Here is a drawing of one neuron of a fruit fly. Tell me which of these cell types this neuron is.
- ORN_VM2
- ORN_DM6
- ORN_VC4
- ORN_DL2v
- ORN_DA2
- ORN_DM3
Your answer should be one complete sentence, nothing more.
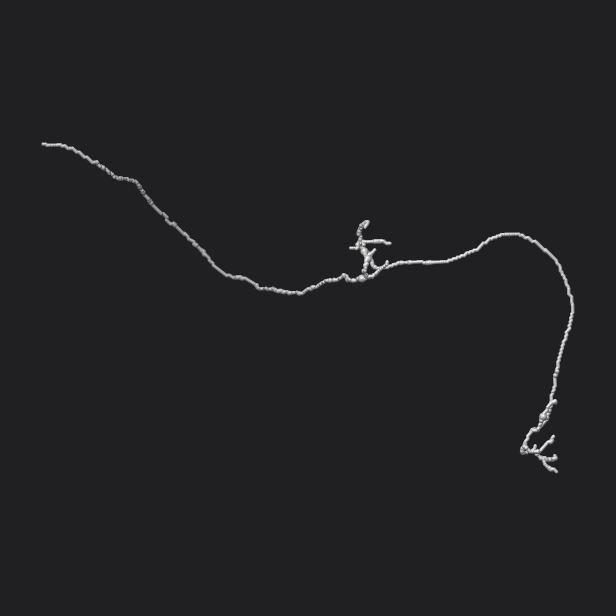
On the level of cell type, this neuron is ORN_DM6.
